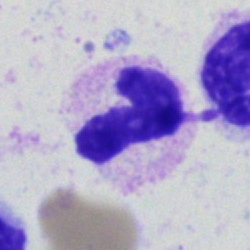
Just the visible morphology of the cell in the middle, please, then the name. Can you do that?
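Looking closely, the nucleus is bent, with a deep notch cutting in from its upper left side. Its chromatin strikes me as dark purple and densely condensed. There is plenty of cytoplasm, pale pink, with fine pink-violet granules scattered through it. My name for it: segmented neutrophil.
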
